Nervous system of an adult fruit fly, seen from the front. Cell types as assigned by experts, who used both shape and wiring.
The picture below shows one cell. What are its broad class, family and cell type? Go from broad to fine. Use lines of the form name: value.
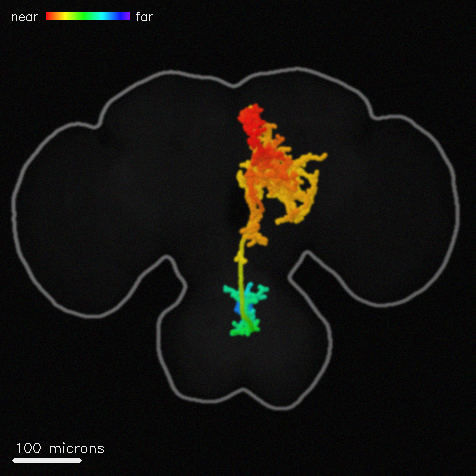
broad class: descending neuron
family: DNp
cell type: DNp54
